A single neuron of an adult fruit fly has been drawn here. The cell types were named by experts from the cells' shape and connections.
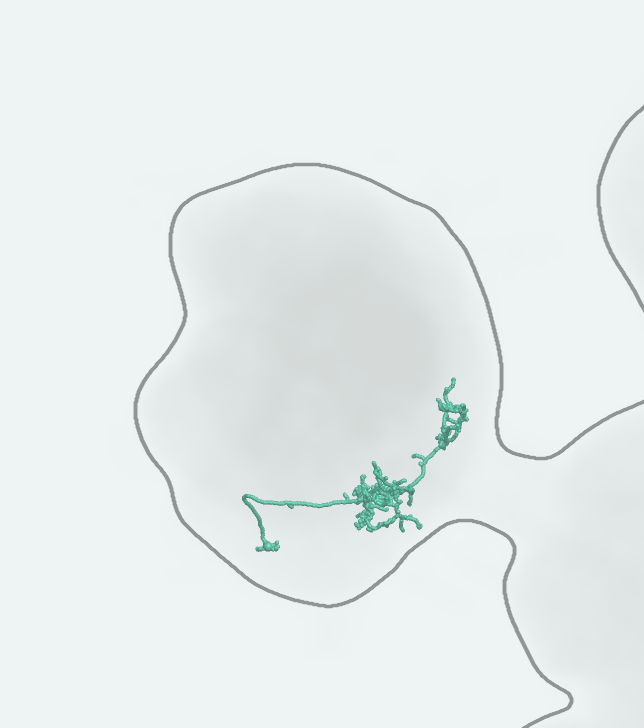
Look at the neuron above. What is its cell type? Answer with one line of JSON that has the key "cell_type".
{"cell_type": "IN16B099"}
